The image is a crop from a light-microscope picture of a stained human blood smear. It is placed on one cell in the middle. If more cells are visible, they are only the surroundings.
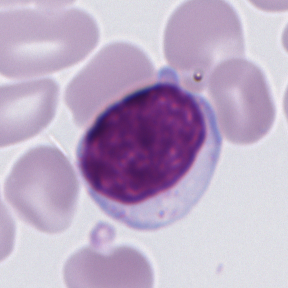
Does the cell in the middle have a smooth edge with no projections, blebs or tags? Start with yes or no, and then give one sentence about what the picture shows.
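No. A small rounded pale bleb bulges from the top edge of the cell.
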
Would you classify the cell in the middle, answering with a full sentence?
To answer, the cell in the center of the crop is a large granular lymphocyte.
